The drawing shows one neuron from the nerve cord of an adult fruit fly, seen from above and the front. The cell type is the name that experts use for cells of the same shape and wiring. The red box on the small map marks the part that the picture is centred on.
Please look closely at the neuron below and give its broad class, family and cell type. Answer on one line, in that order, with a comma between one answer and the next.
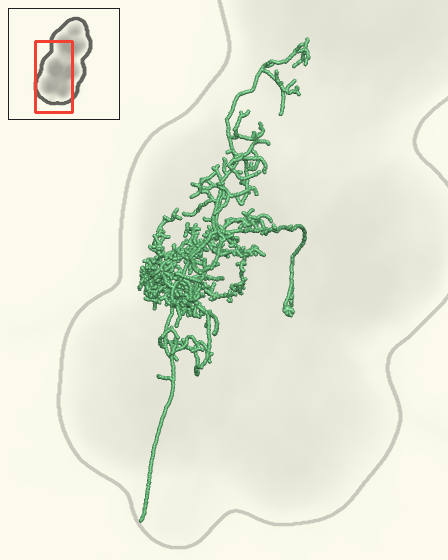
ascending neuron, hemilineage 06B, AN06B089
